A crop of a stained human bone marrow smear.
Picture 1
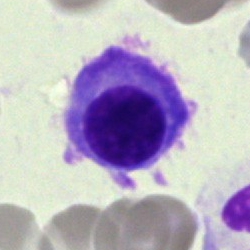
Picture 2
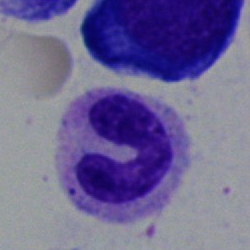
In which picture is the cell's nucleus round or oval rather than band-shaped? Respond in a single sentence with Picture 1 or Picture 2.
Picture 1 contains the cell with a nucleus gathered into one compact round or oval mass.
